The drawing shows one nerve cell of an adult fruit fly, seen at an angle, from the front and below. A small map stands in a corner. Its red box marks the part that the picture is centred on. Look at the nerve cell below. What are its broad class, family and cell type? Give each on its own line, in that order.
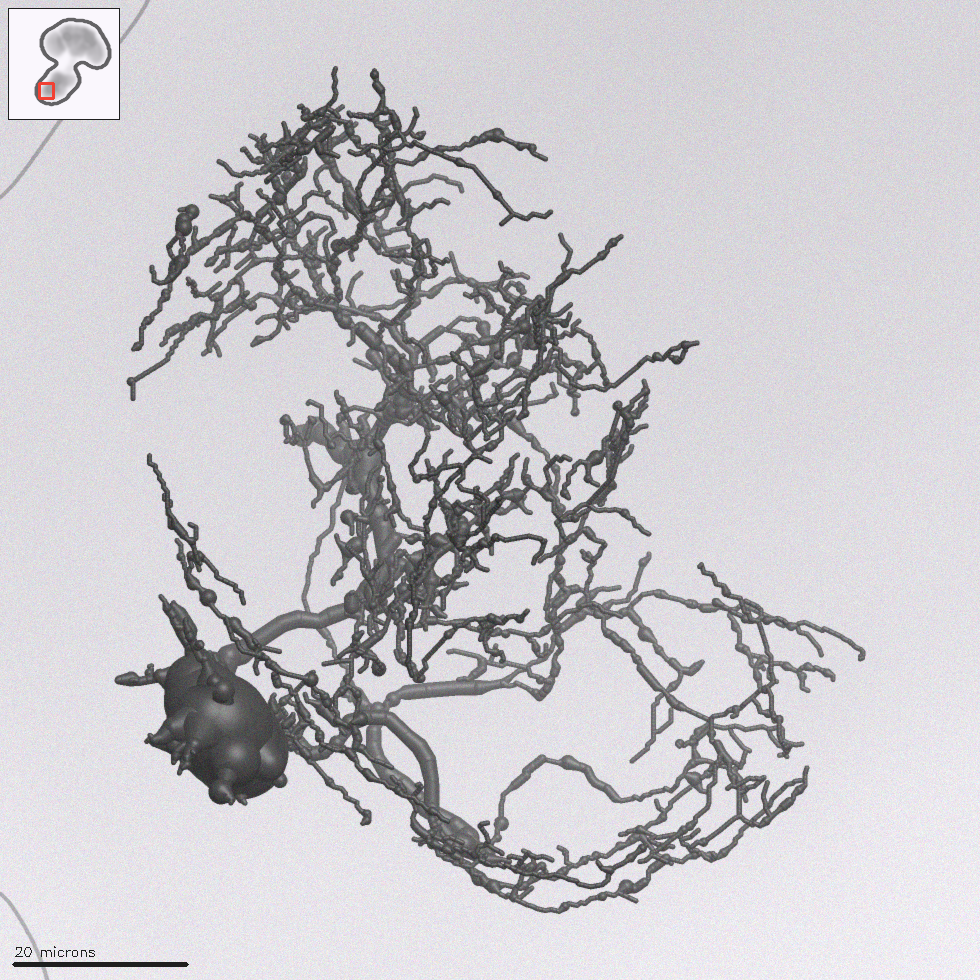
efferent neuron of the nerve cord
hemilineage 00B
EN00B004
